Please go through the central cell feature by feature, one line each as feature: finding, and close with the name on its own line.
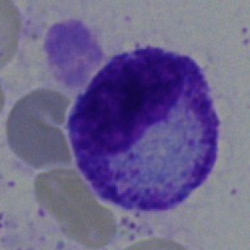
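Nuclear position: off-centre, filling the upper-left part
Nuclear shape: crescent-like, with a curved border against the pale cytoplasm
Chromatin: dark purple and dense
Granules: coarse, dark purple, crowding the cytoplasm, especially along the margin
Cell: myelocyte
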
